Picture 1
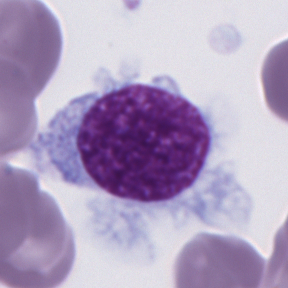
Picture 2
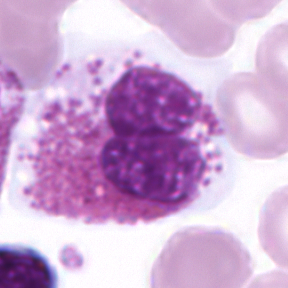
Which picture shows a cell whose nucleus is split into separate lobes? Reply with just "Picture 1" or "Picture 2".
Picture 2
